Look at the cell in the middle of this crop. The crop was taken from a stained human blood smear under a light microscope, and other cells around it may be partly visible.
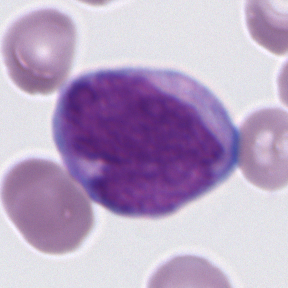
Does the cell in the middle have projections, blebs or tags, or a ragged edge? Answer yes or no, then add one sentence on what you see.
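No. The cell's outline is smooth and oval.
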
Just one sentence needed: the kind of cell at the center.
As for the cell in the middle, it is an atypical promyelocyte.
